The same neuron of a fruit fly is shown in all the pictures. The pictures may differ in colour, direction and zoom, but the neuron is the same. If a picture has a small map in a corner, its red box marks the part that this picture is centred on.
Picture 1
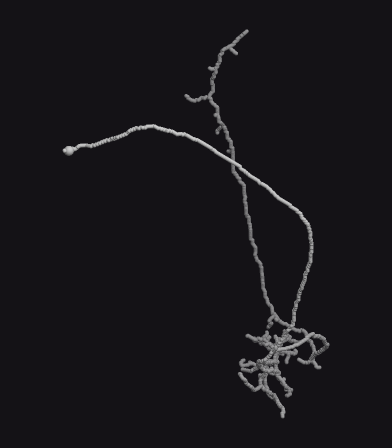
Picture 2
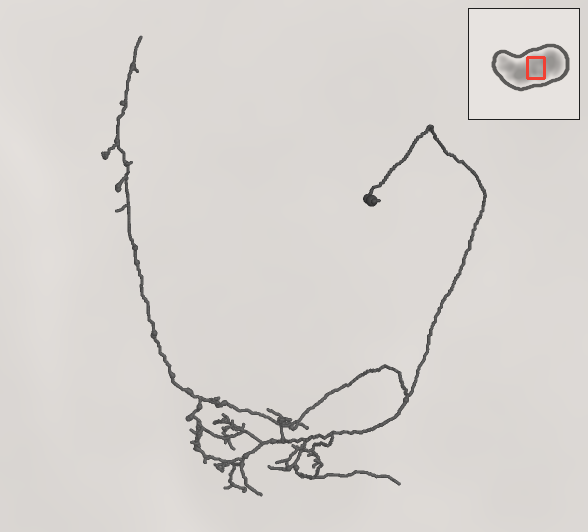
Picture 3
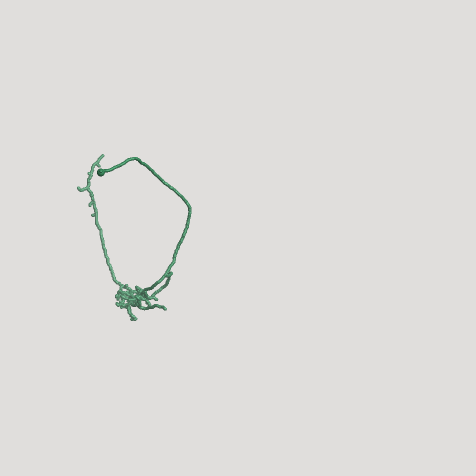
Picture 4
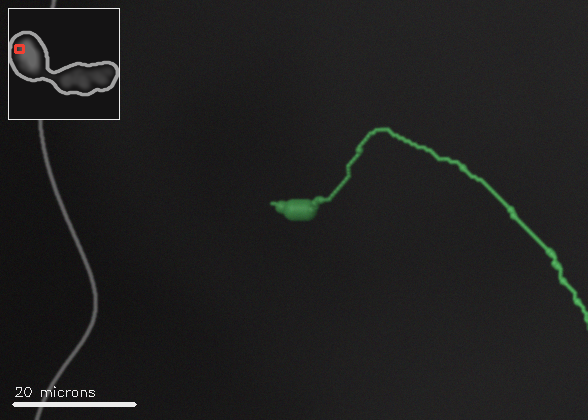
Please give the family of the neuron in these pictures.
hemilineage WEDd1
